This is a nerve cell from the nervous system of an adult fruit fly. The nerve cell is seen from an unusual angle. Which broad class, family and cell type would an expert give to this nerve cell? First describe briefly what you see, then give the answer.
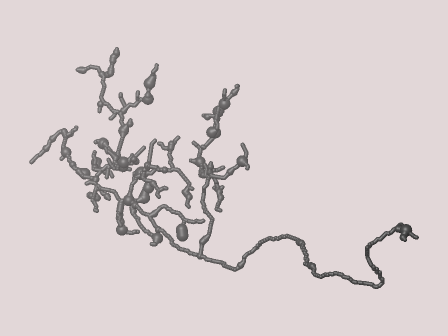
The picture shows dozens of branch ends. As drawn here it is wider than it is tall. It is an optic-lobe intrinsic neuron. The family is Cm. Its cell type is Cm11a.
